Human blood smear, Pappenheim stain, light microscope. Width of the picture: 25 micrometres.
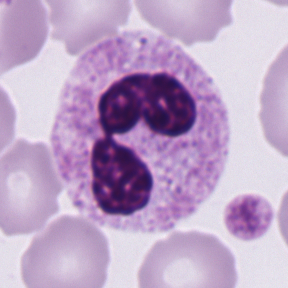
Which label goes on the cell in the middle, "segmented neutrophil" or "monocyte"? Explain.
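Segmented neutrophil. Deciding feature: nucleus divided into three lobes, the lower lobe joined to the upper part by a thin strand on the left.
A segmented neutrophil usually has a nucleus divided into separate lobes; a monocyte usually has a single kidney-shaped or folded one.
Also noted: dark purple, coarsely clumped chromatin; fine lilac granules scattered evenly through the cytoplasm. Cell about 16 micrometres across; nucleus fills about 30% of the cell's area.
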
